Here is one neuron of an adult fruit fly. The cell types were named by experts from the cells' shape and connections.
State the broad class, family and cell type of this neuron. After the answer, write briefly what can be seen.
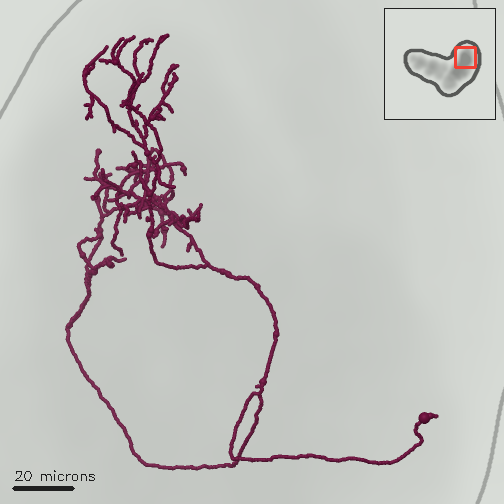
It is a central-brain intrinsic neuron. Its family is hemilineage CREl1. It is of cell type SLP241. The cell body is at the lower right of the picture. By the scale bar it is about 150 microns tall in this view. The picture shows dozens of branch ends.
